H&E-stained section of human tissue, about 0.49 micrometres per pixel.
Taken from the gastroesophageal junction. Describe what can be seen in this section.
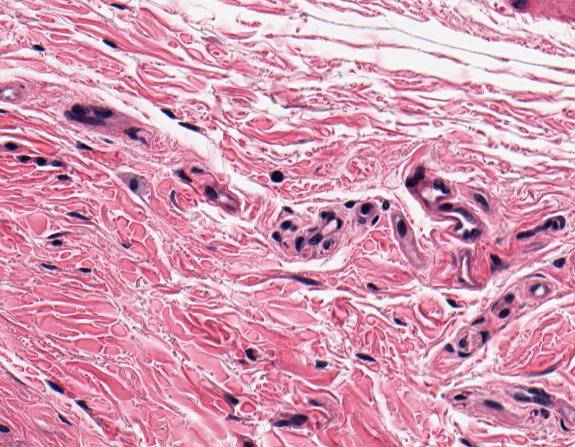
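Nearly the whole field is filled with dense bundles of pink-staining collagen. Sparse, small, dark, elongated spindle-shaped nuclei are scattered among them. Across the middle runs a band holding small clusters of crowded dark nuclei within paler grey-pink structures. No epithelium is present in the field.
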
